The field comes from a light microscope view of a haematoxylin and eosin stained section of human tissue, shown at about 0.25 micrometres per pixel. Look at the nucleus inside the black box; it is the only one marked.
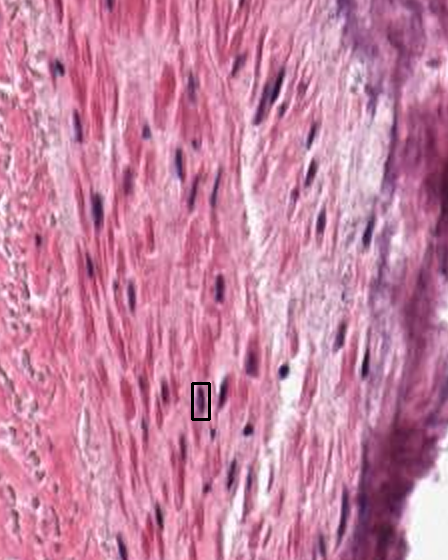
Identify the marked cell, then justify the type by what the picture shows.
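Smooth muscle cell. The cytoplasm around the nucleus is pink and streaky along the same direction, with no sharp outline separating it from neighbouring cells. The cell lies tightly packed among many similar elongated cells, all running parallel in the same up-and-down direction through the wall.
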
